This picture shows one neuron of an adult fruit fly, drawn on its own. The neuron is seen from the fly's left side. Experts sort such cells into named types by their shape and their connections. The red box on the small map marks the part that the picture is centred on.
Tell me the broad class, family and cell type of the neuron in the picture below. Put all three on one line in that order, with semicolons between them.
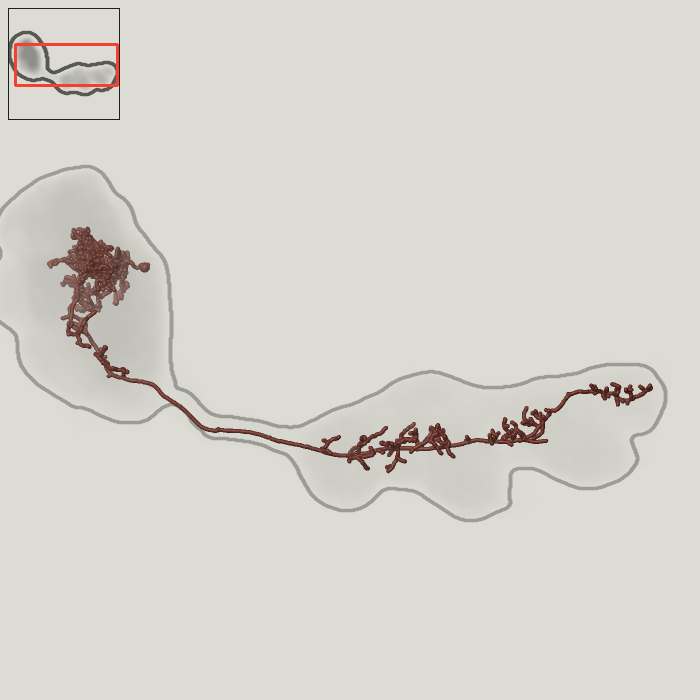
descending neuron; hemilineage SMPpv2_ventral; DNpe021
